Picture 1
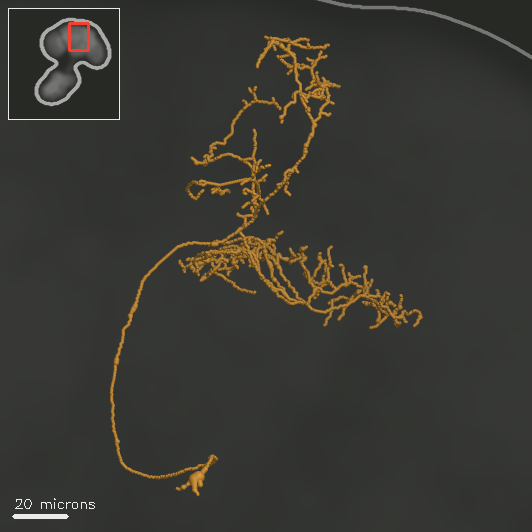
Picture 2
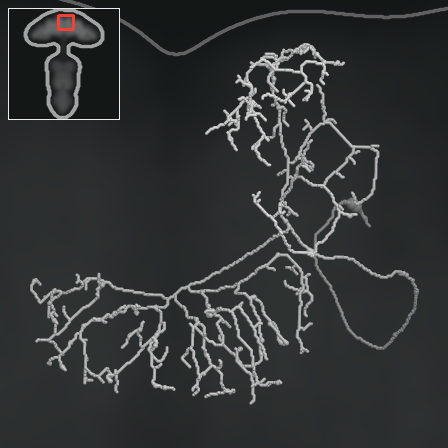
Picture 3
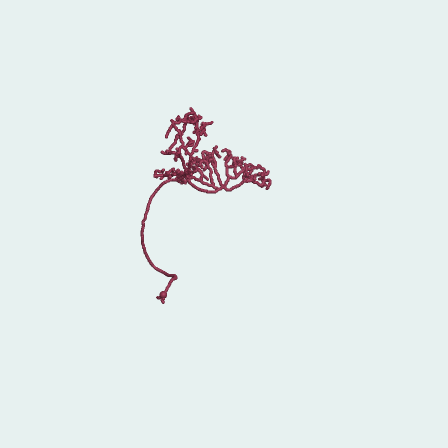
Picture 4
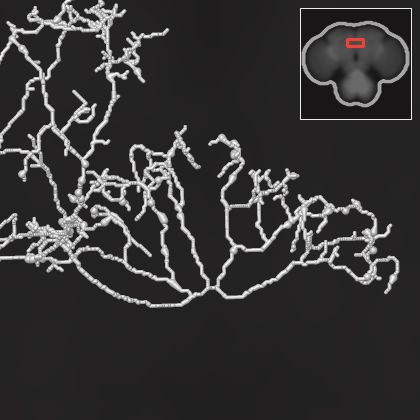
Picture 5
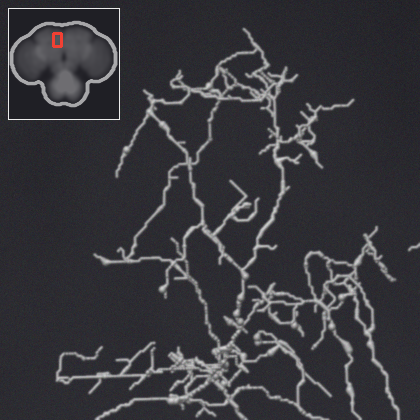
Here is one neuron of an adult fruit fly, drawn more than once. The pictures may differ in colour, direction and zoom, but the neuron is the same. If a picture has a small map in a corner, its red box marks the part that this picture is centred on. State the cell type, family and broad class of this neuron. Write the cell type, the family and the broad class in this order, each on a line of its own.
FB5M
hemilineage LALv1_dorsal
central-brain intrinsic neuron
